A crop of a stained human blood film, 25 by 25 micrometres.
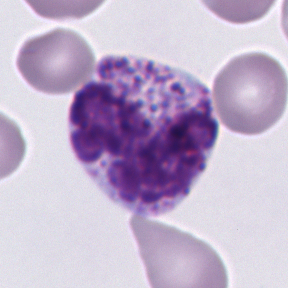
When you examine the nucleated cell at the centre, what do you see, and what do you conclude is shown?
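This cell, about 14 micrometres across, has a smooth outline with no surface projections. Scattered coarse dark blue-purple granules lie in its cytoplasm, which is pale pinkish-lilac between them. Dark granules also lie over the nucleus. The cell is a basophil.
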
